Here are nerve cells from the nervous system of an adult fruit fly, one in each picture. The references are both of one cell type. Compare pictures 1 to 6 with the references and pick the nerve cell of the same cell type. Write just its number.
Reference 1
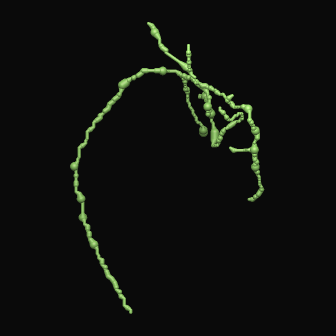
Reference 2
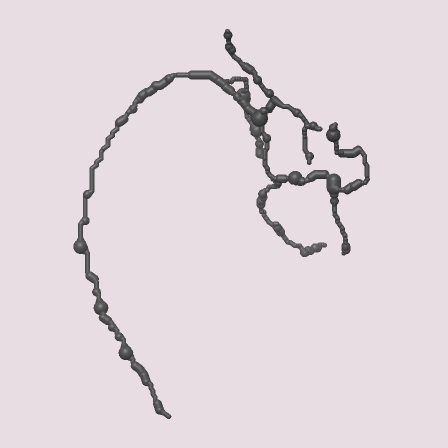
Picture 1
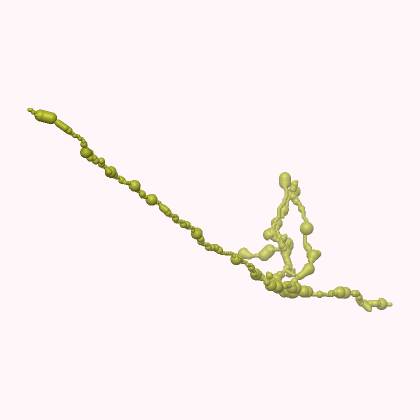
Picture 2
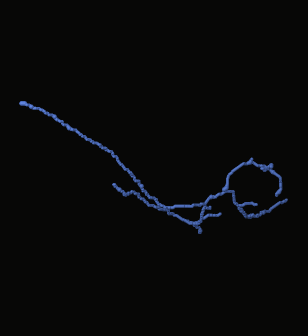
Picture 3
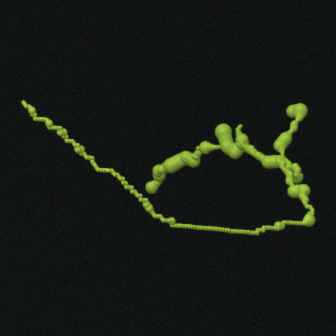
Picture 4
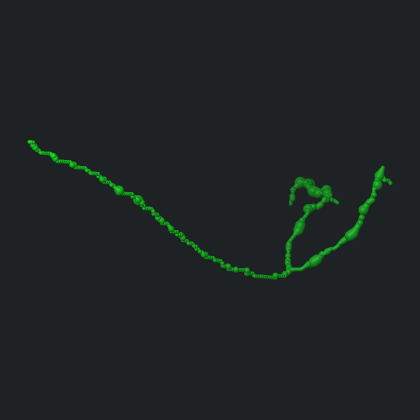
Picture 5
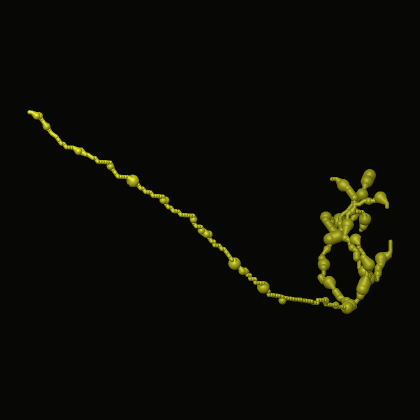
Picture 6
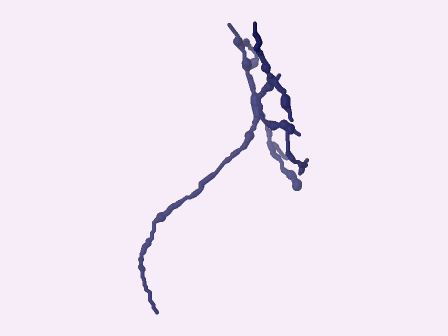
6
